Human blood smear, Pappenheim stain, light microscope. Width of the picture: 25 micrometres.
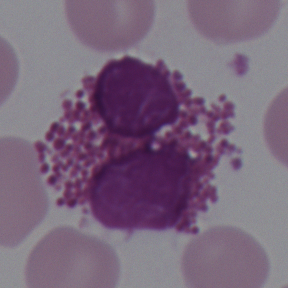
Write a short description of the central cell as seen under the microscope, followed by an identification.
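Two nuclear lobes lie one above the other. The granules are coarse, round and fairly even in size, with a reddish-purple colour. They lie mainly beside the nucleus, so both lobes stay plainly visible. This is an eosinophil.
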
